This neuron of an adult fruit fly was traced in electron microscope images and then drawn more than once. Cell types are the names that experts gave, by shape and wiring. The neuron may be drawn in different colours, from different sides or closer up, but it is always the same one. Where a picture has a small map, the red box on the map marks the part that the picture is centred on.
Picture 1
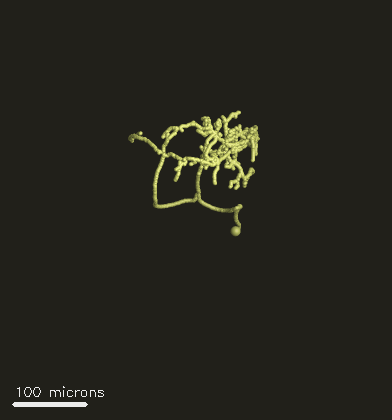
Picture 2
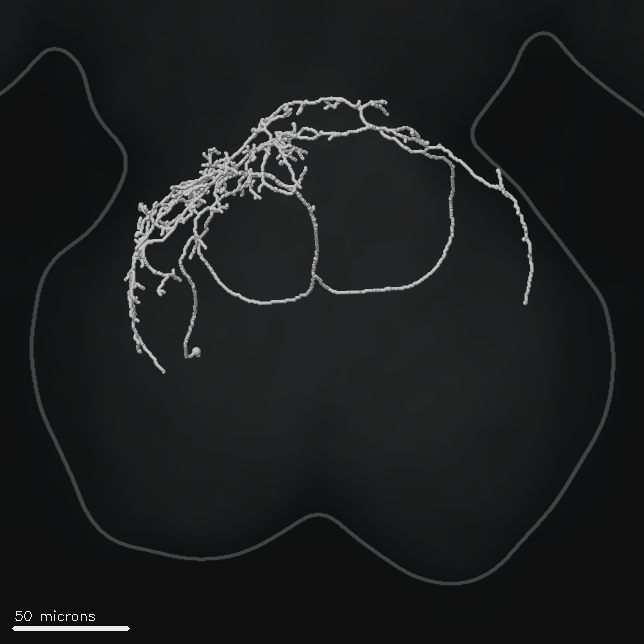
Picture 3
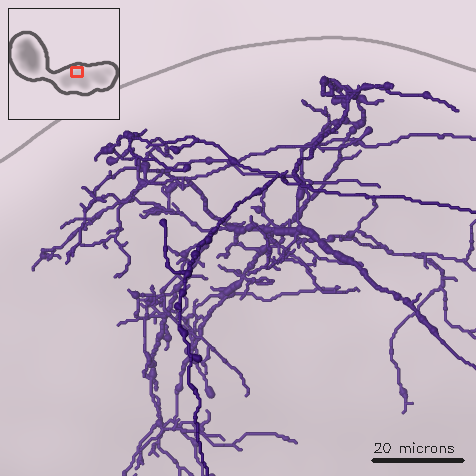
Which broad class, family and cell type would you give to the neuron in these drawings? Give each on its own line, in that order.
nerve-cord intrinsic neuron
hemilineage 19B
IN19B057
